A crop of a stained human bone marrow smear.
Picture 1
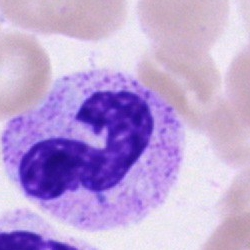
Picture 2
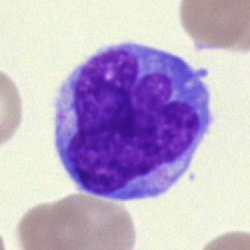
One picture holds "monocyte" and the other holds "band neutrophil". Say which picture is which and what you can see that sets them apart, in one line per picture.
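The cell in picture 1 is a band neutrophil. The cytoplasm is abundant and pale lilac.
The cell in picture 2 is a monocyte. The nucleus fills most of the cell.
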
